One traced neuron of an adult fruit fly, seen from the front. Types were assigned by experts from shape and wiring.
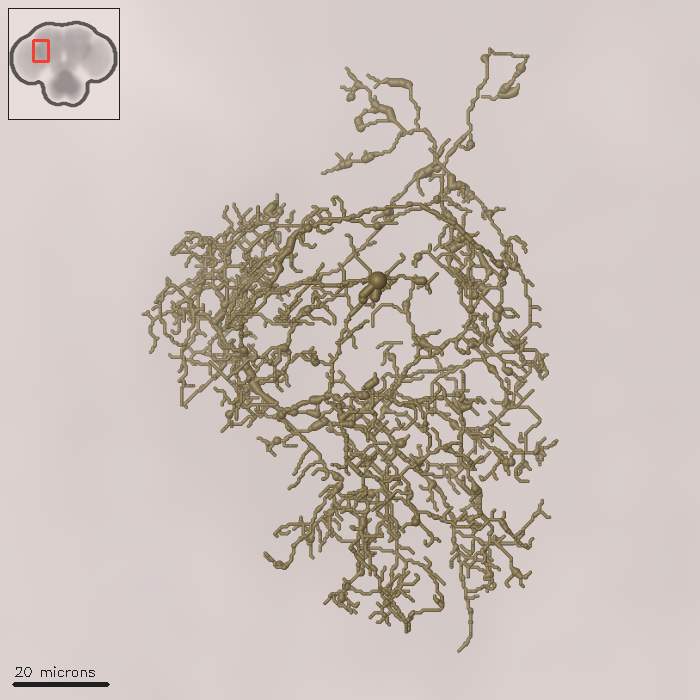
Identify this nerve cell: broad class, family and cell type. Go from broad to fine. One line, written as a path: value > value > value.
central-brain intrinsic neuron > hemilineage VLPa1_lateral > AVLP294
